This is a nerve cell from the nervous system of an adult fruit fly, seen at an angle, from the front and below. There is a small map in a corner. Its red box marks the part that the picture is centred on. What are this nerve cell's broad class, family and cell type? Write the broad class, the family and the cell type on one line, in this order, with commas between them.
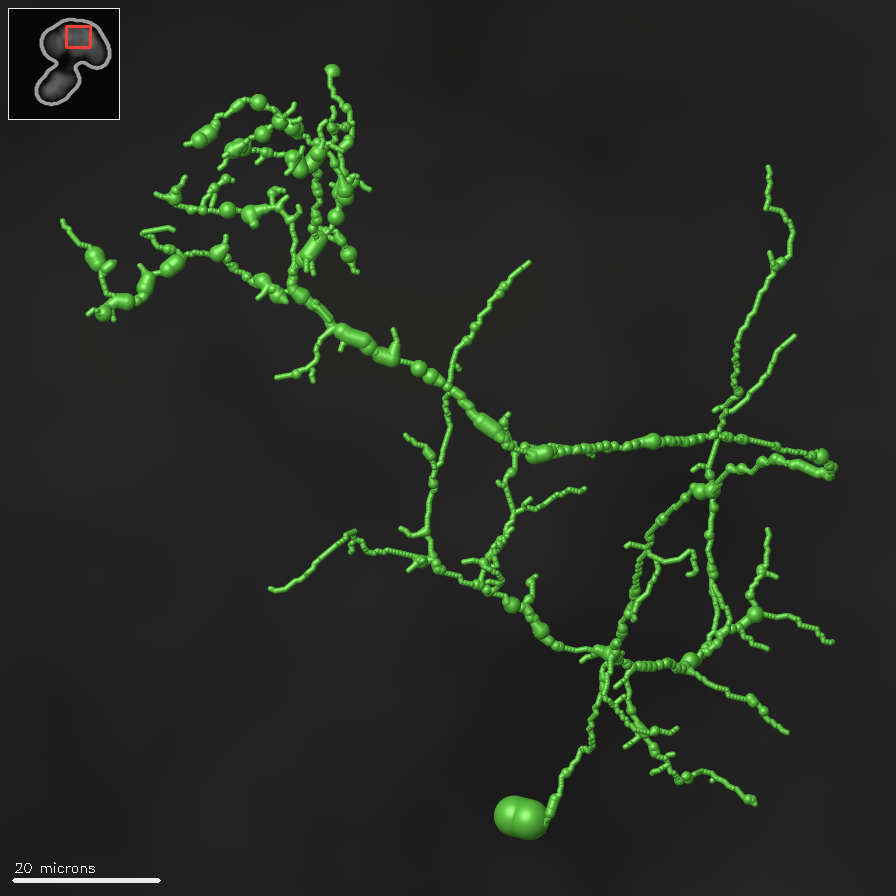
central-brain intrinsic neuron, hemilineage DM5_central, CB1547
